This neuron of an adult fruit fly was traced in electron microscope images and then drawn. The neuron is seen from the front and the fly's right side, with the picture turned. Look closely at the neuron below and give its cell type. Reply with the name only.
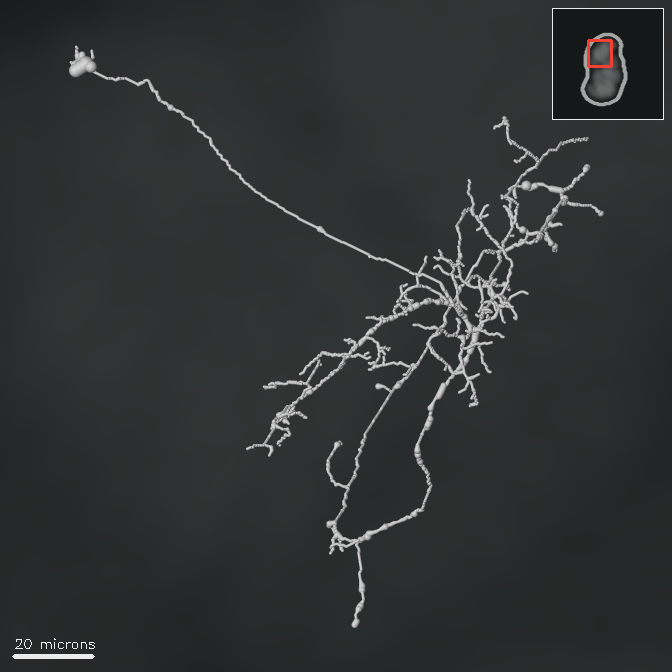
IN06A067_c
